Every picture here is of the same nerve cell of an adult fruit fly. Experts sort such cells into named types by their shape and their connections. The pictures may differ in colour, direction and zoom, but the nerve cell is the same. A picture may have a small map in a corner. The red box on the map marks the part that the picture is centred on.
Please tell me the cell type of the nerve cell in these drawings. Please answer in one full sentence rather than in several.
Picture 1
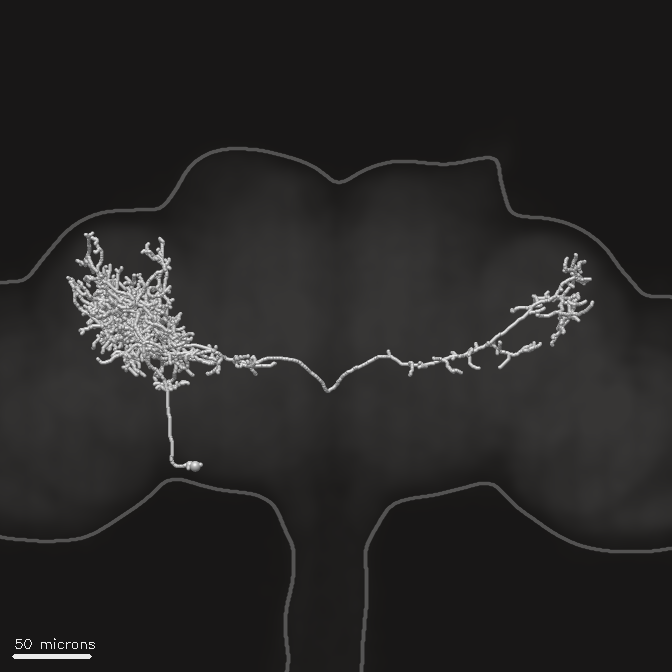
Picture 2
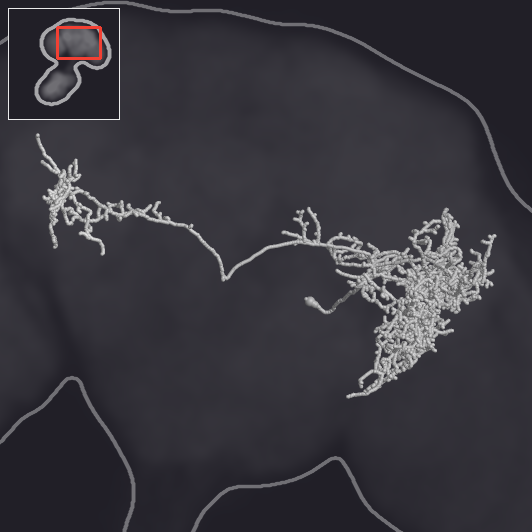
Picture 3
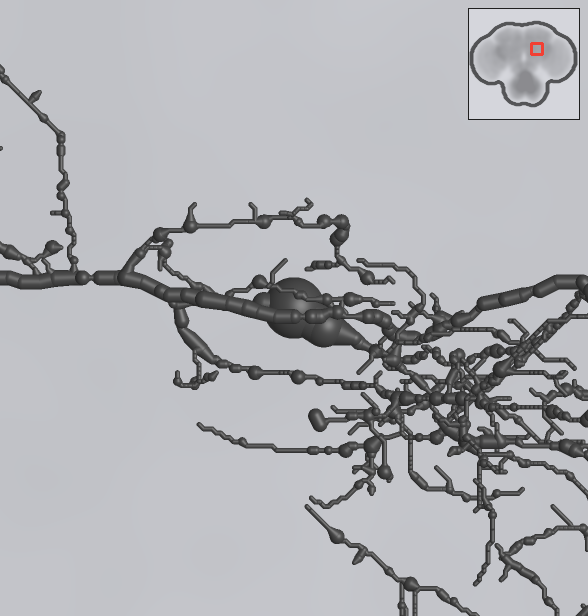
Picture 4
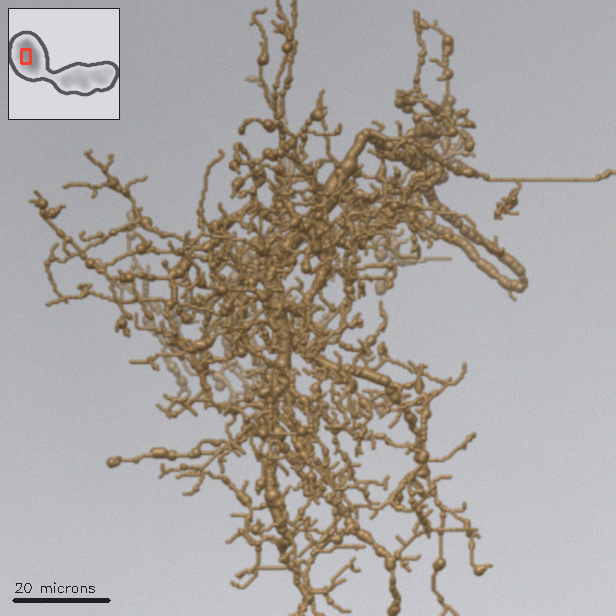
It is the cell type AVLP502 to which this nerve cell belongs.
